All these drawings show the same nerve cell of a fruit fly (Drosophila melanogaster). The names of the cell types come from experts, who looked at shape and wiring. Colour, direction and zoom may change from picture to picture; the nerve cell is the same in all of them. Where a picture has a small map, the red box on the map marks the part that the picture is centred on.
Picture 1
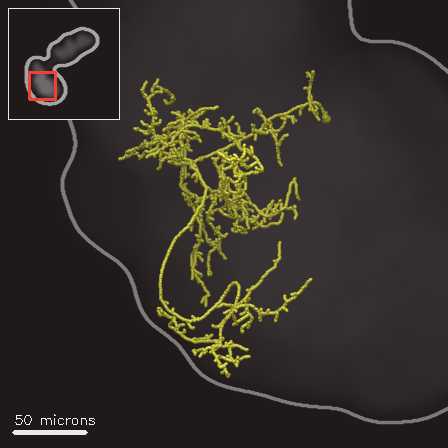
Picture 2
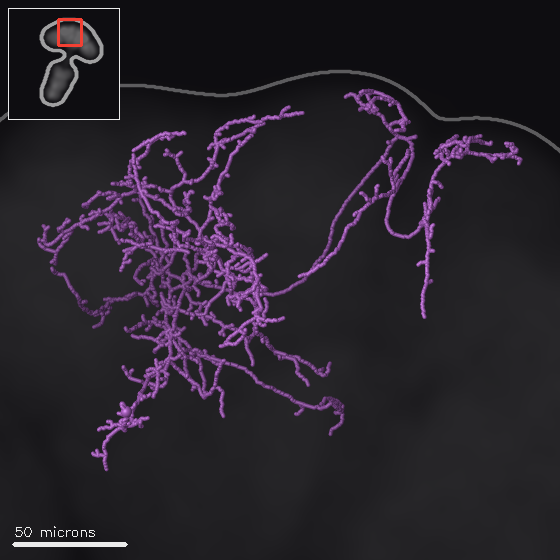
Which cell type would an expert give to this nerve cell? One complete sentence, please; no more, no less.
As its cell type, this nerve cell has AVLP708m.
